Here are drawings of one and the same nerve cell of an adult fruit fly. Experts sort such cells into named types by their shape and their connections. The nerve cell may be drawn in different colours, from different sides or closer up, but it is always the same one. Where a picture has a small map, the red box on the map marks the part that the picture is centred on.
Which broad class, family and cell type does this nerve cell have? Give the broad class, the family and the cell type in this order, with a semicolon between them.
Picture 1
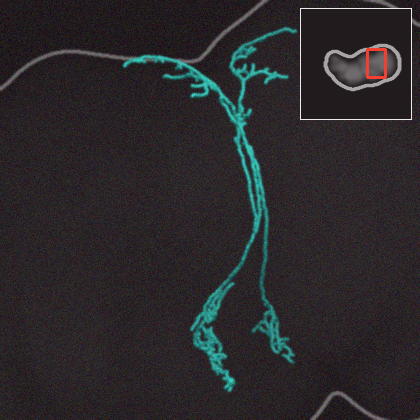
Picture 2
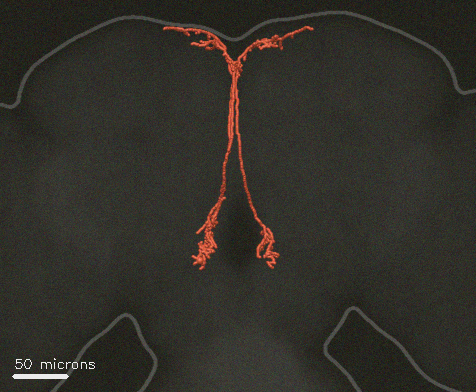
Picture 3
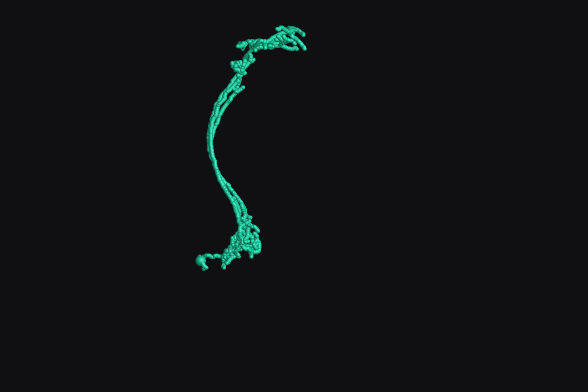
central-brain intrinsic neuron; hemilineage FLAa3; SMP740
